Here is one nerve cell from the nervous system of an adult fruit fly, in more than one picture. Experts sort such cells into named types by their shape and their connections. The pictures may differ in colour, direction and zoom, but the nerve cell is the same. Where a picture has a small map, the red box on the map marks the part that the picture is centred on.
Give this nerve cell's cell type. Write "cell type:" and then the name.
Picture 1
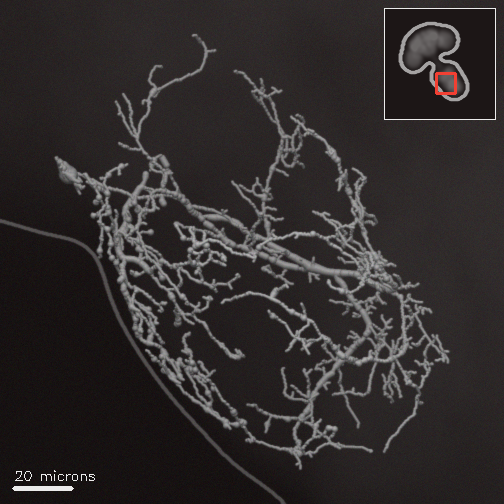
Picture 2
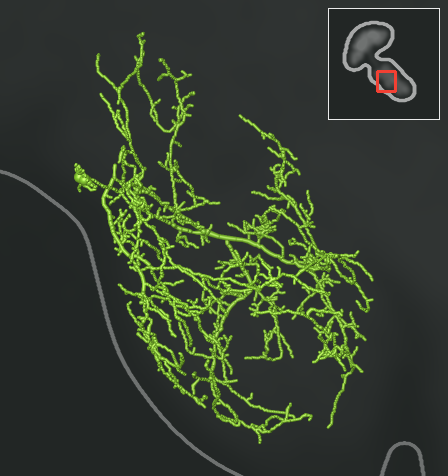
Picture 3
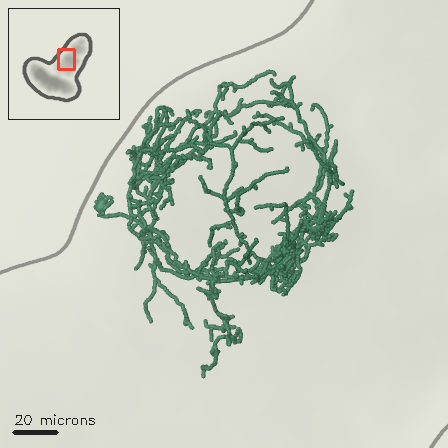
cell type: IN17A028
